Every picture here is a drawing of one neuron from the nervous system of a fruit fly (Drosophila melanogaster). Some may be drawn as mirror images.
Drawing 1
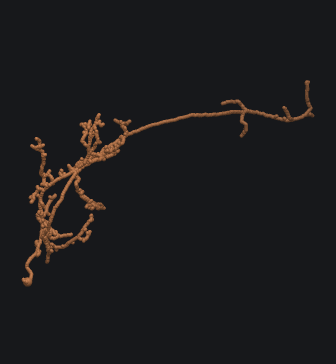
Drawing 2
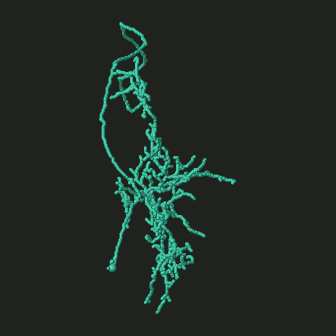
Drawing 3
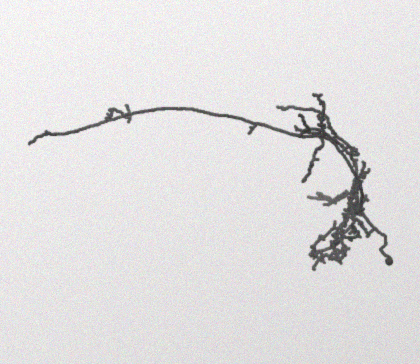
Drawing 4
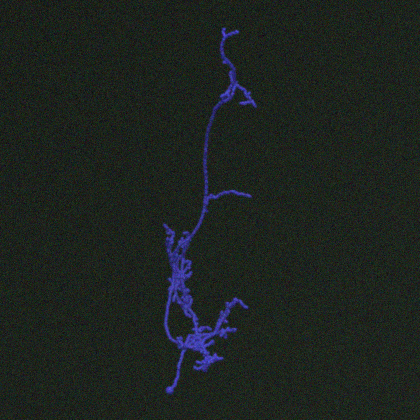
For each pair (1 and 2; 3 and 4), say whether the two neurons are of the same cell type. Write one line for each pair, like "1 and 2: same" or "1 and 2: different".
1 and 2: different
3 and 4: same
